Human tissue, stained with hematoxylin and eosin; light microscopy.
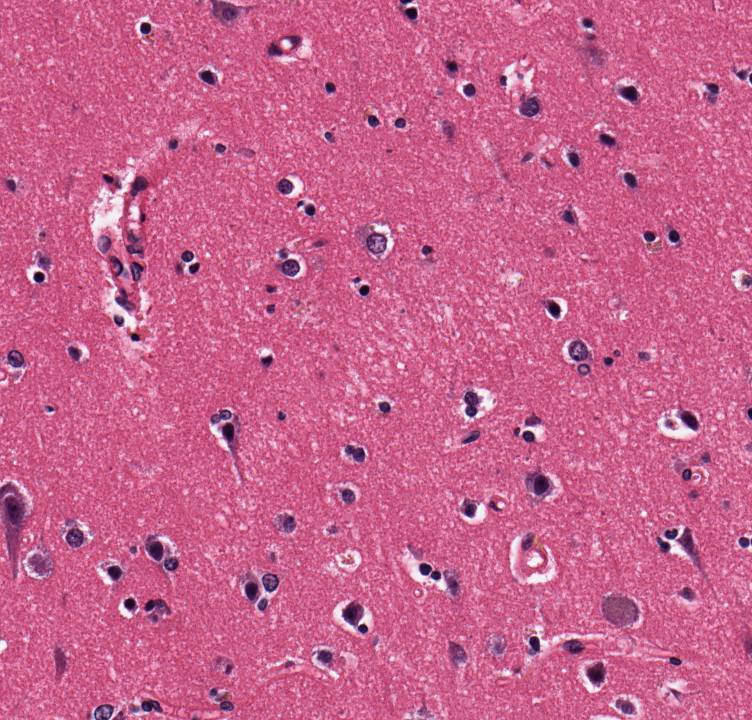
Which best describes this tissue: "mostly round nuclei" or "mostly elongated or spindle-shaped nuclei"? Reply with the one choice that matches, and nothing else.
Mostly round nuclei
